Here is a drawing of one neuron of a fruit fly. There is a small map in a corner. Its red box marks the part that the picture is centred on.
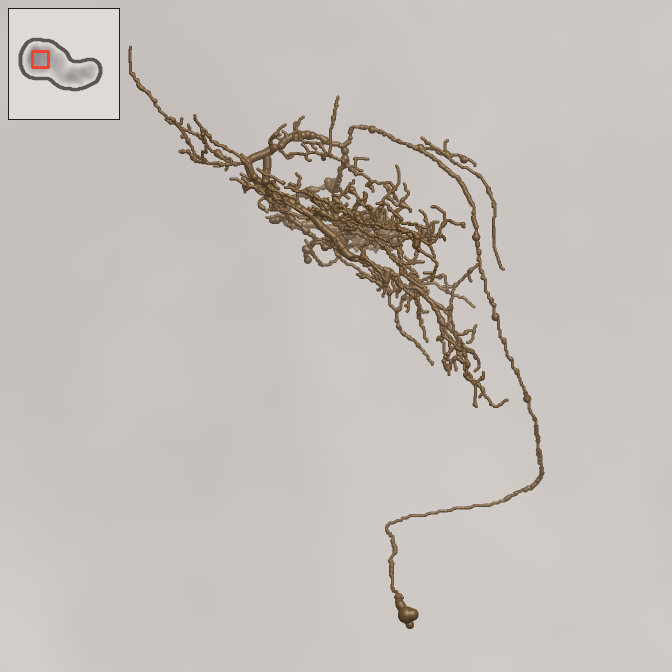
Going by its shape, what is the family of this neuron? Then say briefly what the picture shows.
Its family is hemilineage LALv1_dorsal. It is a central-brain intrinsic neuron. The cell body can be seen at the bottom of the picture. Dozens of branch ends can be seen.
